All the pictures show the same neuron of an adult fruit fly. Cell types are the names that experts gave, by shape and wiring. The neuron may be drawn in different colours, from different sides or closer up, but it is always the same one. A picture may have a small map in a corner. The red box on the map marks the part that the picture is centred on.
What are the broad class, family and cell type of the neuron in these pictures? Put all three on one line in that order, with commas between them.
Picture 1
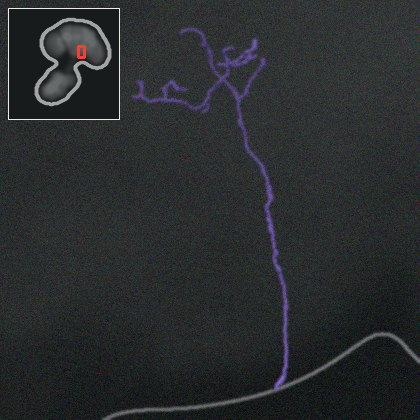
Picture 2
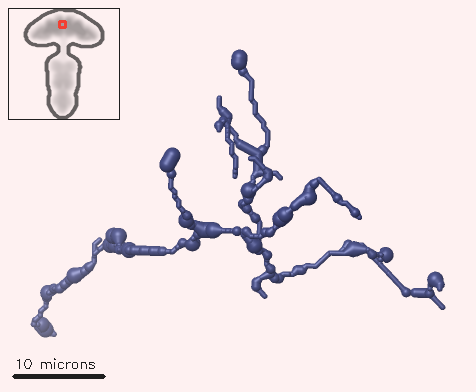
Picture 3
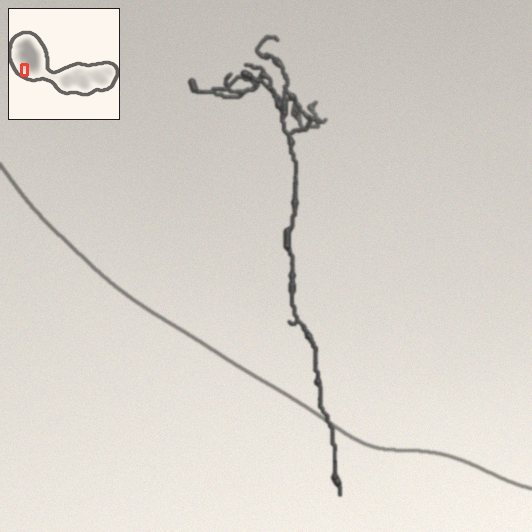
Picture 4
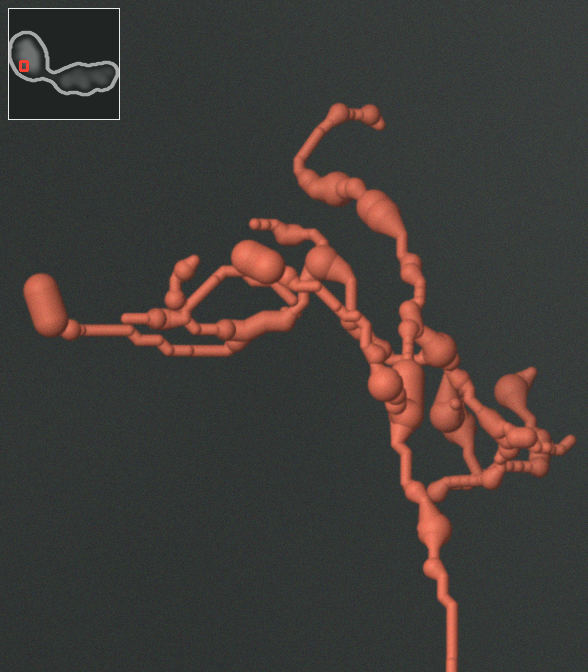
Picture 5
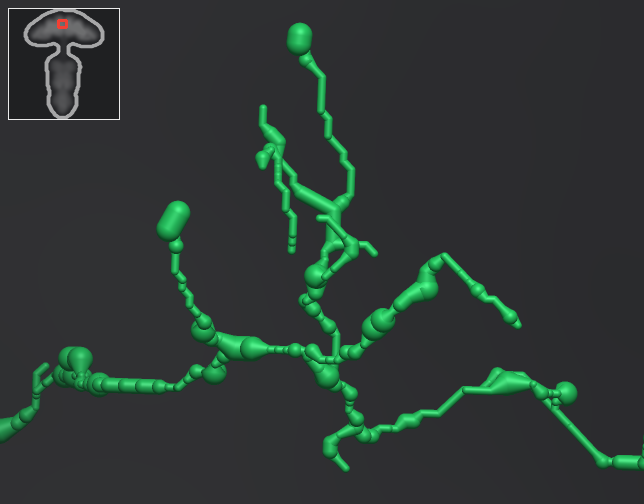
sensory neuron entering the brain, class gustatory, LB1c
